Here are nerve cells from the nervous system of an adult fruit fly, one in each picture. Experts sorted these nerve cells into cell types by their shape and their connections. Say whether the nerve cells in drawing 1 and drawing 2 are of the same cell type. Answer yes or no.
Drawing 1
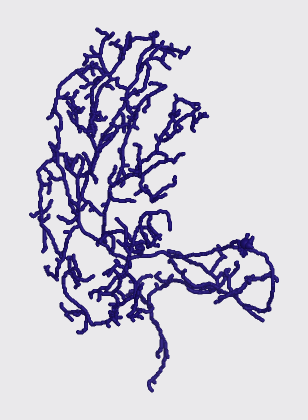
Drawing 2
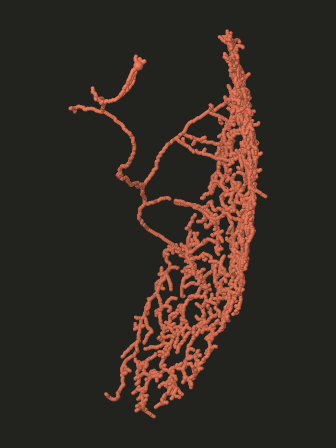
no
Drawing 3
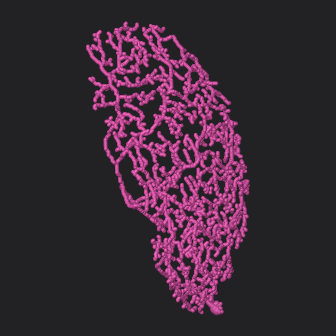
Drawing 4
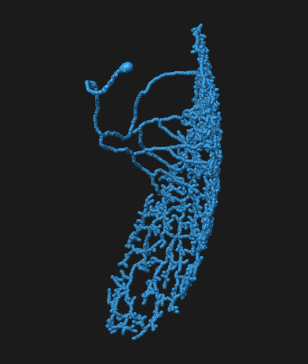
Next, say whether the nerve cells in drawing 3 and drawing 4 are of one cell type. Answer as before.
yes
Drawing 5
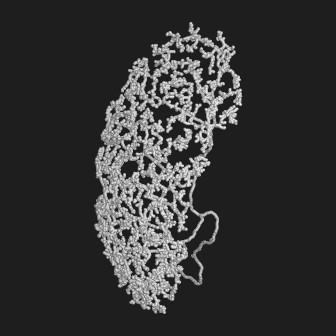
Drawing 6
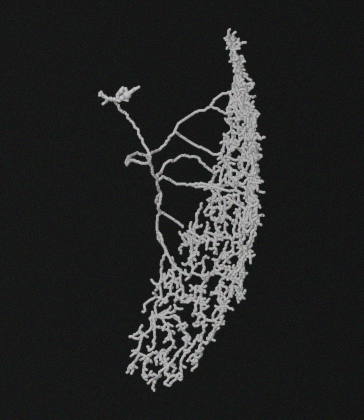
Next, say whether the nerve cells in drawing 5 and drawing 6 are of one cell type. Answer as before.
yes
